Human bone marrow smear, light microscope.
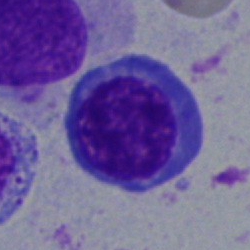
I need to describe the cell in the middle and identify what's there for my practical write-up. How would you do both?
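Look first at the chromatin: it is dark and gathered into coarse patches. Now the cytoplasm around it is deep blue, and you will find no granules and no vacuoles in it. This one is an erythroblast.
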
